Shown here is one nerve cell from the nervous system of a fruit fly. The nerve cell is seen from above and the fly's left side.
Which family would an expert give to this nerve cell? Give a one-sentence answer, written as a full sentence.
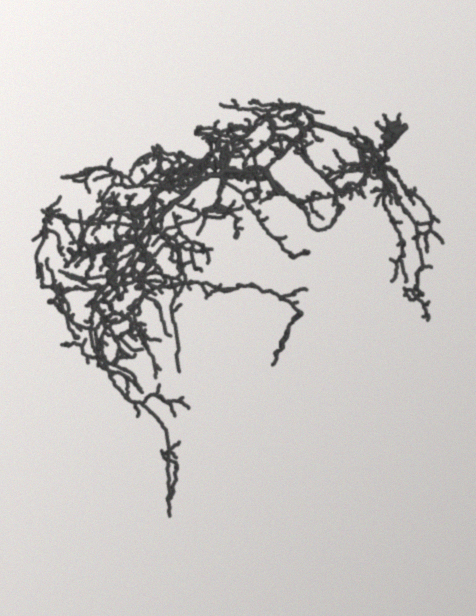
As a matter of family, this nerve cell is hemilineage 20A.22A.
